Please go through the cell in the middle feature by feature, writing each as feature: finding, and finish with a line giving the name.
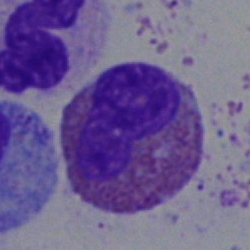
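Outline: roughly round, nice smooth edge
Nucleus: off toward the upper left
Chromatin: dense, dark purple stain
Nucleoli: no distinct ones to see
Cell: eosinophil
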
